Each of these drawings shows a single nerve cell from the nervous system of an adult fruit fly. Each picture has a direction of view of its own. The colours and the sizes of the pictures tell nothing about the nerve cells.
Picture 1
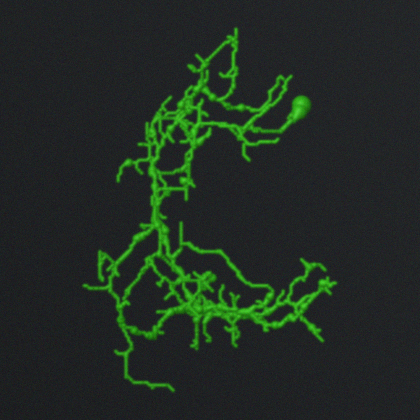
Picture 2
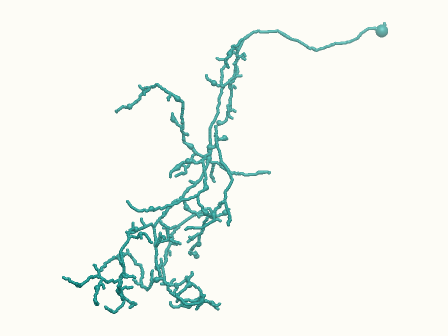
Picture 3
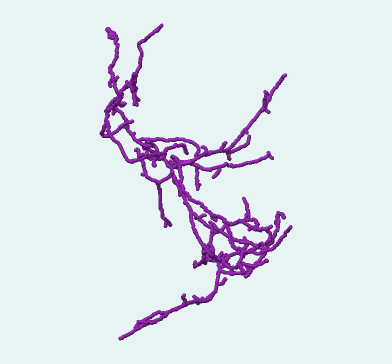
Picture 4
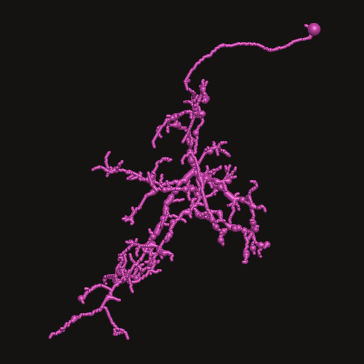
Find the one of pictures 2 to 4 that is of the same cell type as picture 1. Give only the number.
4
